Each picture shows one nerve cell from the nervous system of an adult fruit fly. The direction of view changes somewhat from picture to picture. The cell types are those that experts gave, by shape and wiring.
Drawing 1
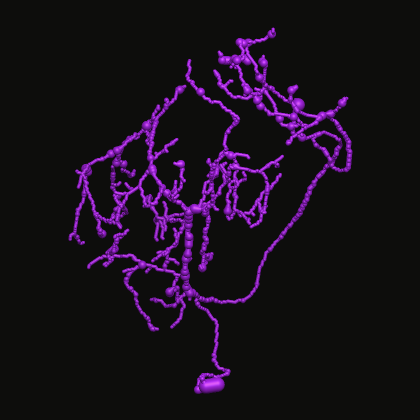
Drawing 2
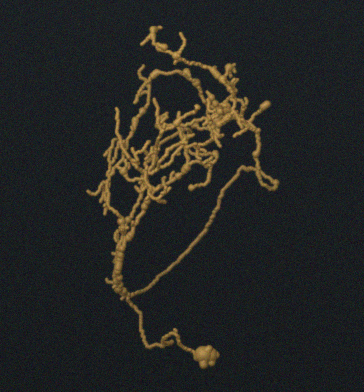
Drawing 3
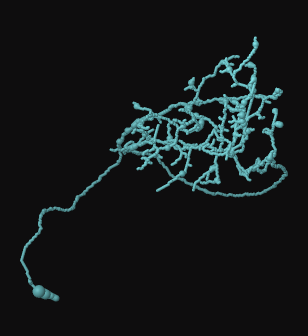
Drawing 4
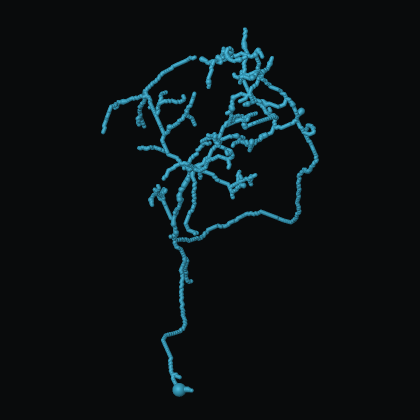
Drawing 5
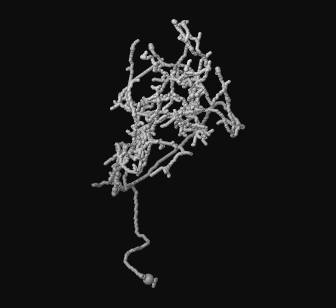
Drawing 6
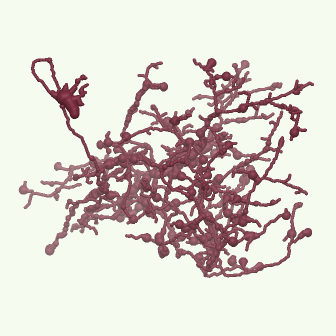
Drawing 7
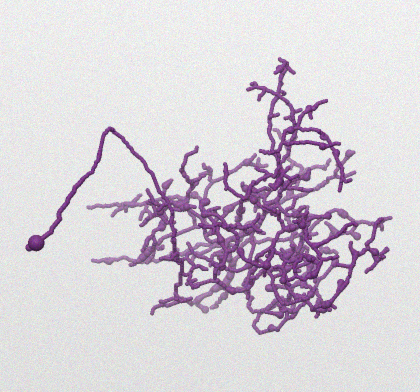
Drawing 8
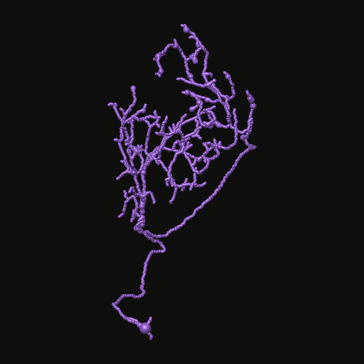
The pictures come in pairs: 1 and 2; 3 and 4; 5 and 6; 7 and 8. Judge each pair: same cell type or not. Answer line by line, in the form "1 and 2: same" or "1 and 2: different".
1 and 2: different
3 and 4: different
5 and 6: different
7 and 8: different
